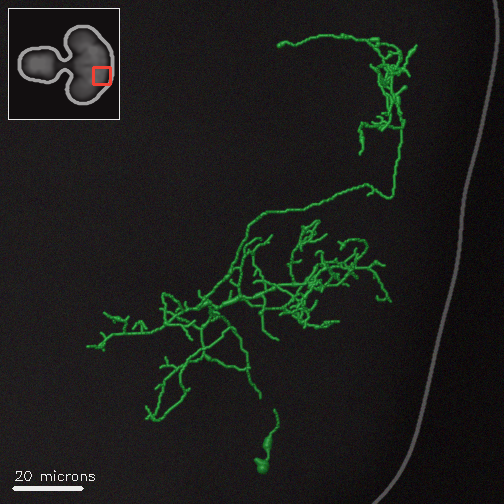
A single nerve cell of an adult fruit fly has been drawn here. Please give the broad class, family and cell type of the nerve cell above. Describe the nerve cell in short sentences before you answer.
Its cell body lies at the bottom of the picture. By the scale bar it is about 130 microns tall in this view. Dozens of branch ends can be seen. This is a central-brain intrinsic neuron. Its family is hemilineage VLPd&p1_posterior. Its cell type is SLP330.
